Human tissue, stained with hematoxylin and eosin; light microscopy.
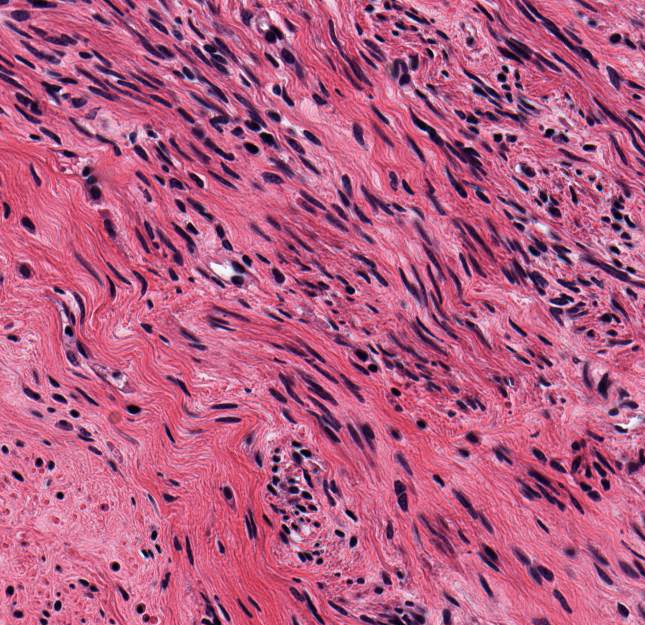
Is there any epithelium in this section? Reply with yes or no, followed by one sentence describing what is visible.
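No. No epithelium or glands are seen anywhere in the field.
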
